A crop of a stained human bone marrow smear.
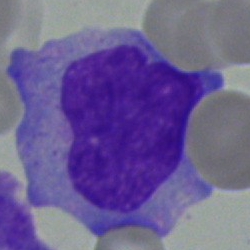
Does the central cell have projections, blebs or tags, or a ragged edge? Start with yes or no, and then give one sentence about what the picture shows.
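Yes. The cell outline is irregular, with several small pointed projections along its edge.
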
